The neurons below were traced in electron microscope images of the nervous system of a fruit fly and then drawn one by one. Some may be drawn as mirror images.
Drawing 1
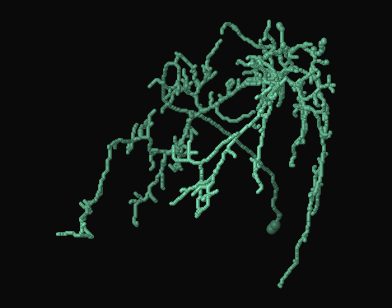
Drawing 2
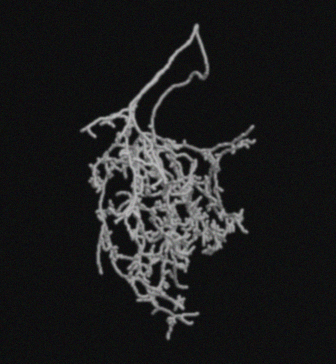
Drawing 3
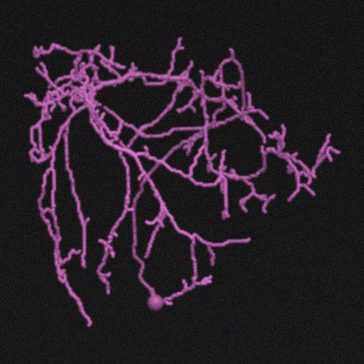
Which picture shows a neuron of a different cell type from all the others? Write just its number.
2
